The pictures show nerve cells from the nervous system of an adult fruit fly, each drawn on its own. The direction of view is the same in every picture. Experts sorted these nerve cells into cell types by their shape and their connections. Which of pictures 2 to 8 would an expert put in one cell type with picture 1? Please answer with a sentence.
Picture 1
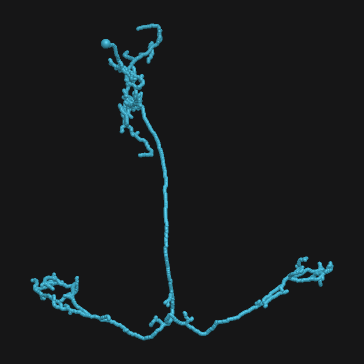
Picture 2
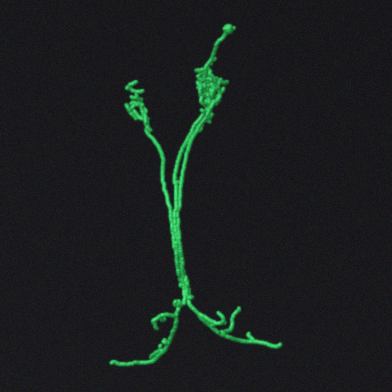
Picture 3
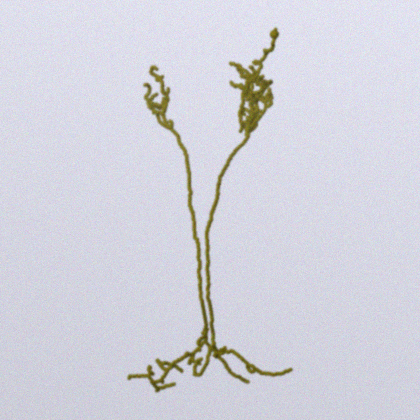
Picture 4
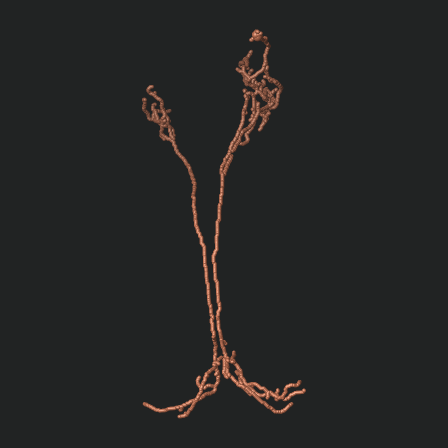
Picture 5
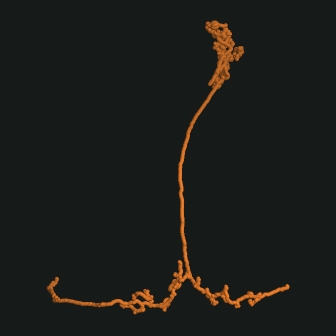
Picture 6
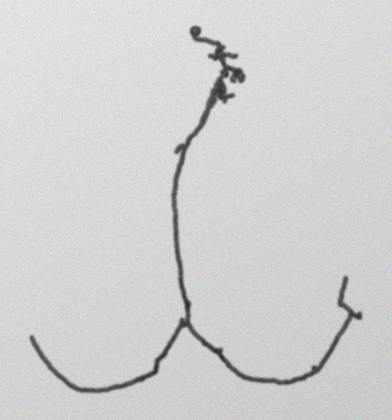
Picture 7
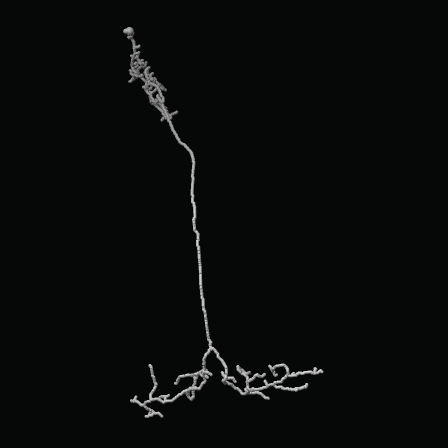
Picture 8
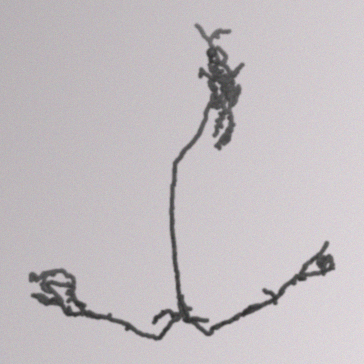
Picture 8 is of the same cell type.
